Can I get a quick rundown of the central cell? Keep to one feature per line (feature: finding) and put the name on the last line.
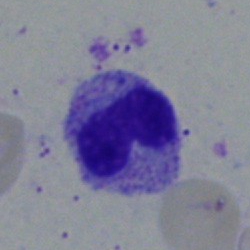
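Outline: roughly round, with a slightly irregular, fuzzy edge
Nucleus: kidney-shaped, a notch cutting into its lower edge
Nucleoli: none to be seen
Cytoplasm: a moderate rim of pale lilac-blue around the nucleus
Cell: band neutrophil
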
